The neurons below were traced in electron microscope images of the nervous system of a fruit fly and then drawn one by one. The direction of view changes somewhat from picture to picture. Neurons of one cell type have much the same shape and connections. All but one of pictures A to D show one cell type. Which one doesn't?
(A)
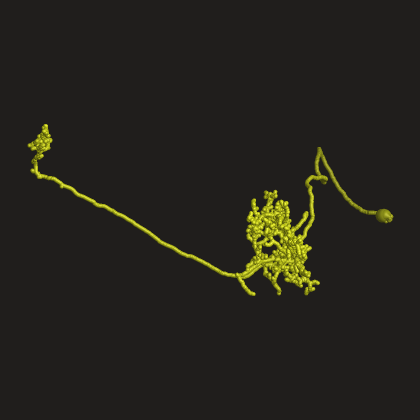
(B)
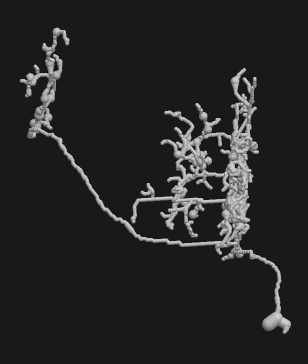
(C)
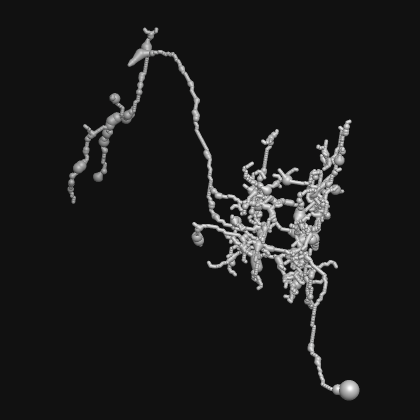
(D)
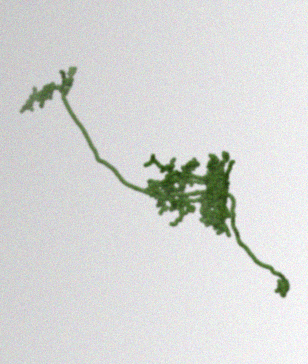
A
